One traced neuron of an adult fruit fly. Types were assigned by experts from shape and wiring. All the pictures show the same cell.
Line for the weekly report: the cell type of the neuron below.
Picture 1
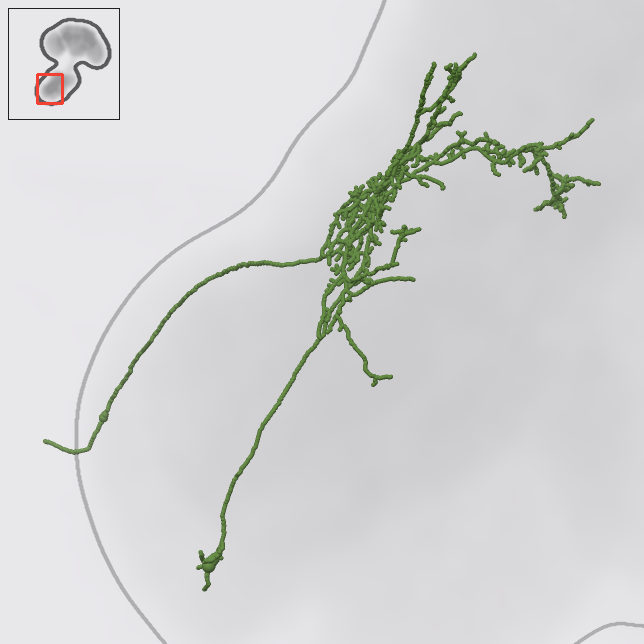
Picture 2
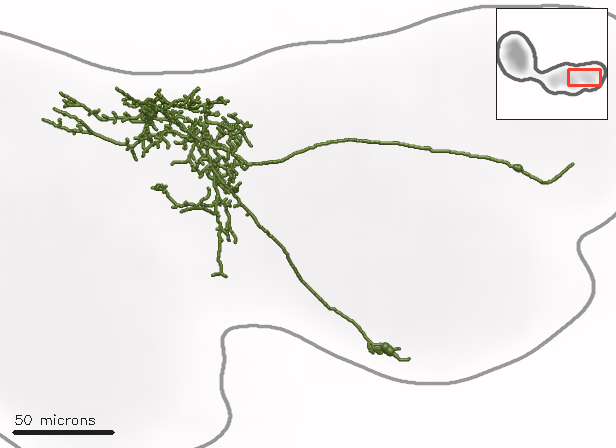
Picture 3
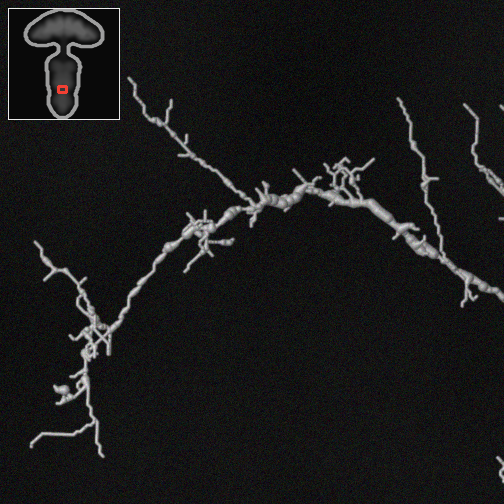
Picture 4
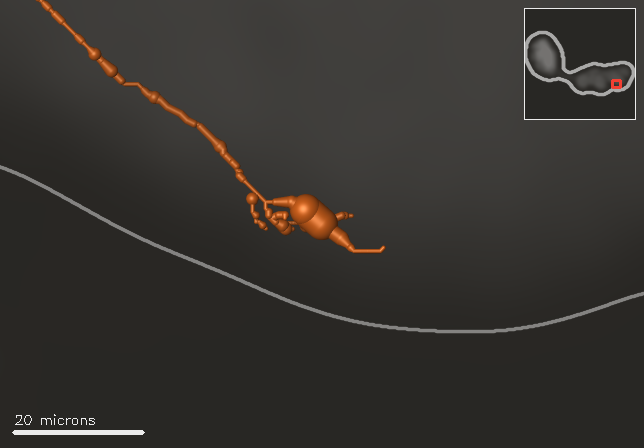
hi2 MN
